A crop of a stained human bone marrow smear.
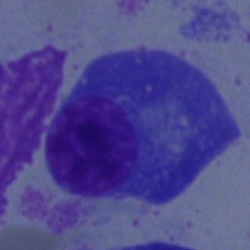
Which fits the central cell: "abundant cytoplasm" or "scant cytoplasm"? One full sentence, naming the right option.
The cytoplasm forms a broad area around the nucleus.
